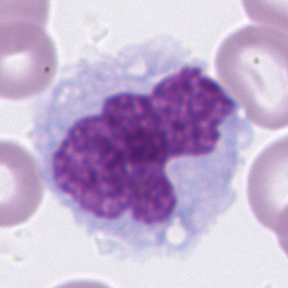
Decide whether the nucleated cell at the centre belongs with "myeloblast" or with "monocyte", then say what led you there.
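Monocyte. Border irregular and faintly ruffled, not smooth. Cytoplasm pale greyish blue, widest at the lower right of the nucleus. A few small clear spots in the cytoplasm near the cell edge.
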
